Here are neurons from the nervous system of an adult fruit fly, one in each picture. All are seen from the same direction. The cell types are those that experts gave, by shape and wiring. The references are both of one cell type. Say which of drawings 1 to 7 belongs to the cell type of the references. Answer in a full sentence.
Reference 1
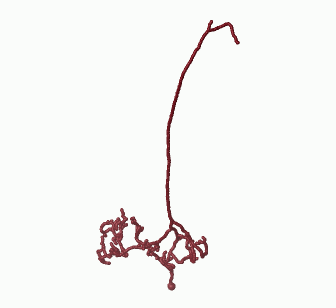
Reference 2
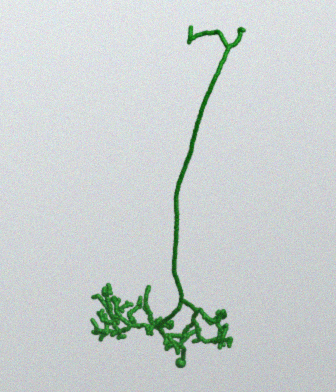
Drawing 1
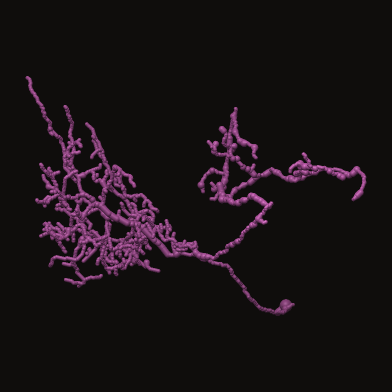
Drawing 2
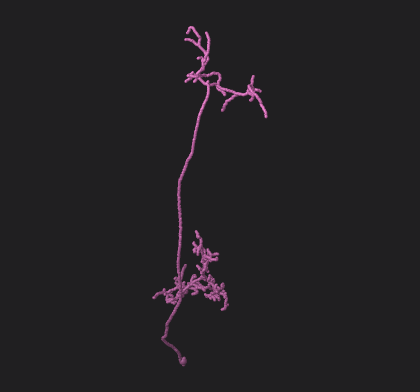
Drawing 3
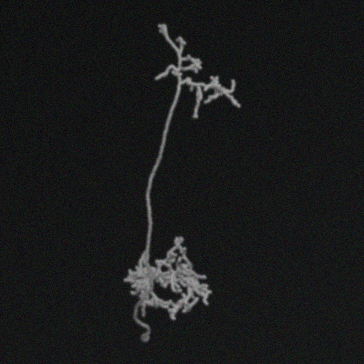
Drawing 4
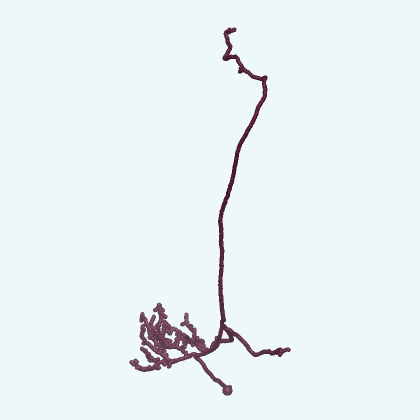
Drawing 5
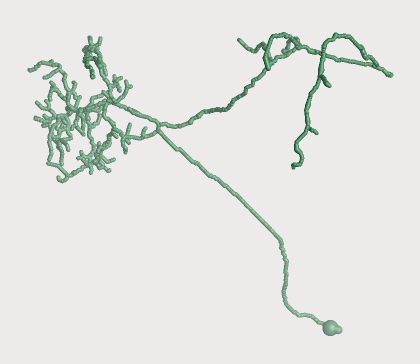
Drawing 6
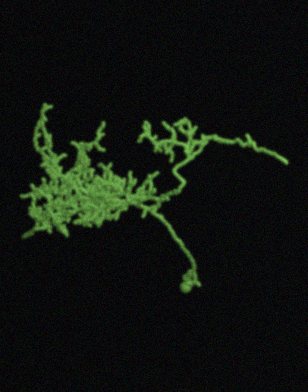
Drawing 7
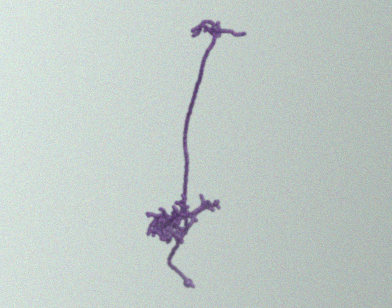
Drawing 4 shows a neuron of the same cell type.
